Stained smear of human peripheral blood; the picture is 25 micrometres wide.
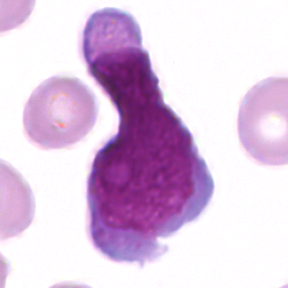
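Atypical promyelocyte, central cell. The cell is elongated and irregular, its narrow upper part bending toward the upper left. The nucleus fills most of the cell and extends into this narrow part, where a pale blue cap of cytoplasm sits at the top end. A pale round nucleolus-like area lies in the lower left of the nucleus.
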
